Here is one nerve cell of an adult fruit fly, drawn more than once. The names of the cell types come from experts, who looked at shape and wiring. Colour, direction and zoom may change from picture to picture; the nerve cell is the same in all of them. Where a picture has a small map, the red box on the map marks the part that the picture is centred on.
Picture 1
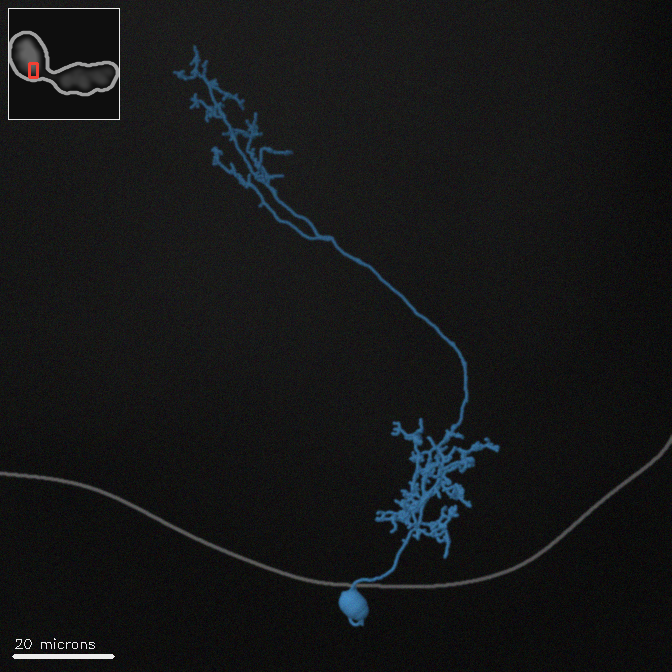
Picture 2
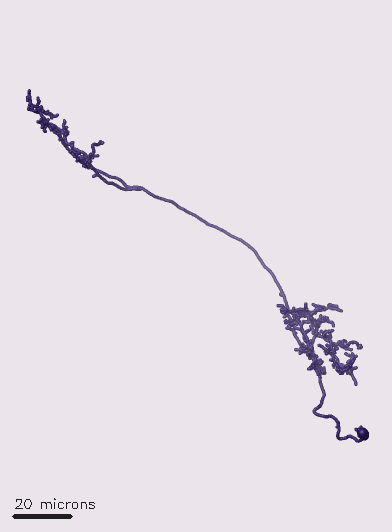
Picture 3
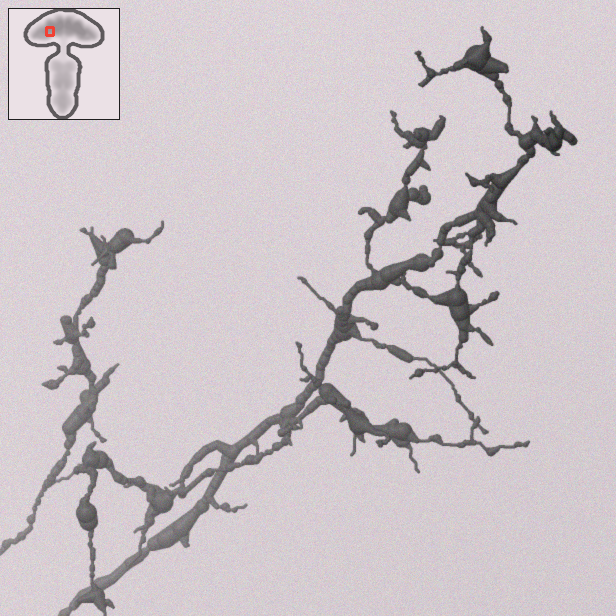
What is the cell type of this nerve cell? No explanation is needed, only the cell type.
Tm37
